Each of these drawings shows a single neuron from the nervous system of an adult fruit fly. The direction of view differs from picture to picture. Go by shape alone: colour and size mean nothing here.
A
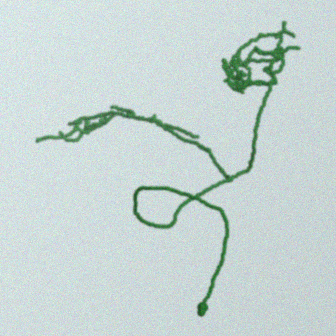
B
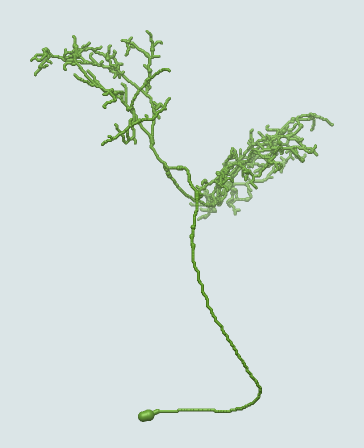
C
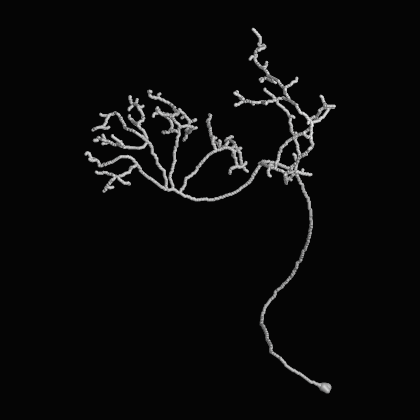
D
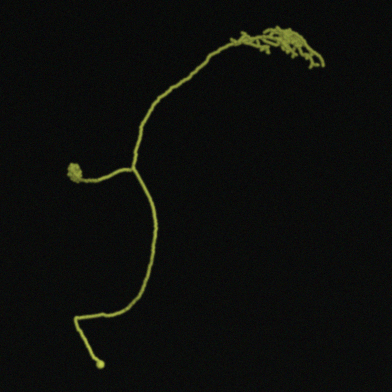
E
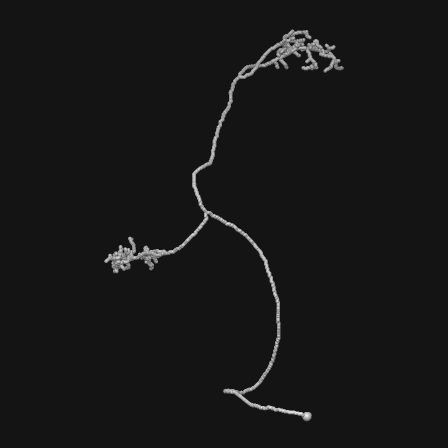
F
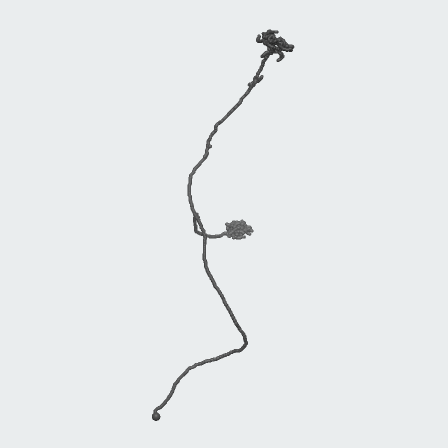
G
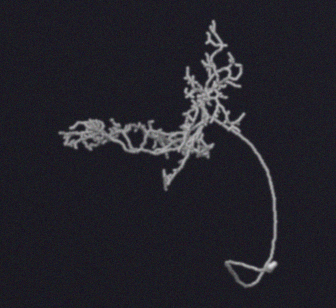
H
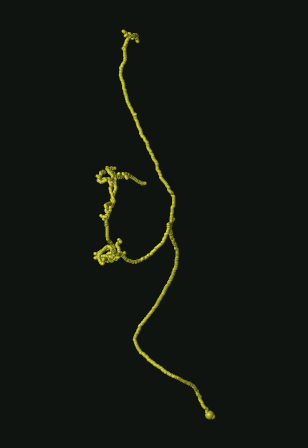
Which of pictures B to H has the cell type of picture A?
H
